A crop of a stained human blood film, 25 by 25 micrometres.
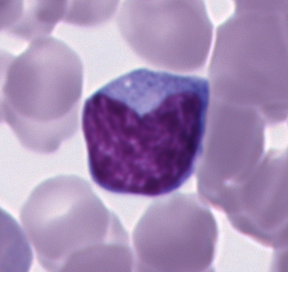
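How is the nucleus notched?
By a V-shaped indentation entering from its upper edge.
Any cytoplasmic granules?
None are seen.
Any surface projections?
None, neither projections nor hair-like extensions.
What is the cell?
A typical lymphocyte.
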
